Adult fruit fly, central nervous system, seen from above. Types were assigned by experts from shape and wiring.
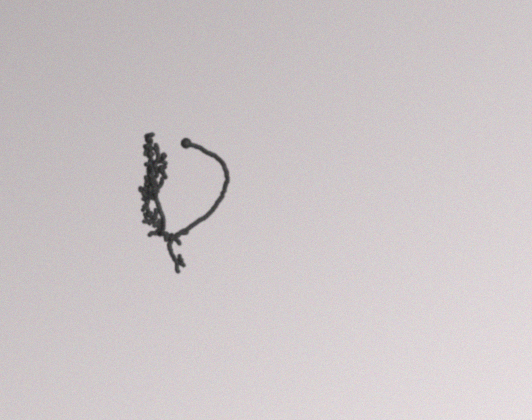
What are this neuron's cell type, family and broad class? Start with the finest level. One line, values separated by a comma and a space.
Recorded: AMMC035, hemilineage MD3, central-brain intrinsic neuron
